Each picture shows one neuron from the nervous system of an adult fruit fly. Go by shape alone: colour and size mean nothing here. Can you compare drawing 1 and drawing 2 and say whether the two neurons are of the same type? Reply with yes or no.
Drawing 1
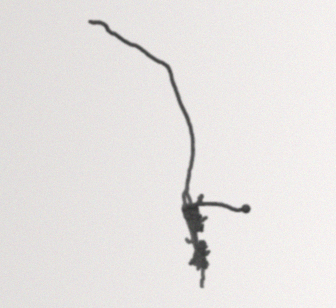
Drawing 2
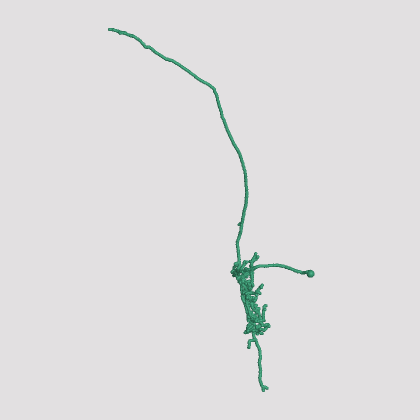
yes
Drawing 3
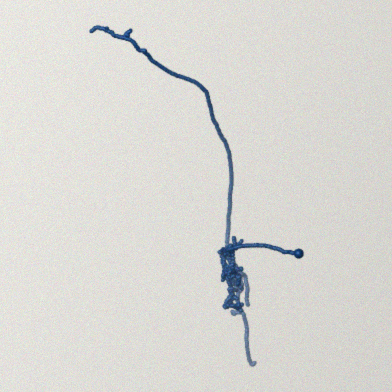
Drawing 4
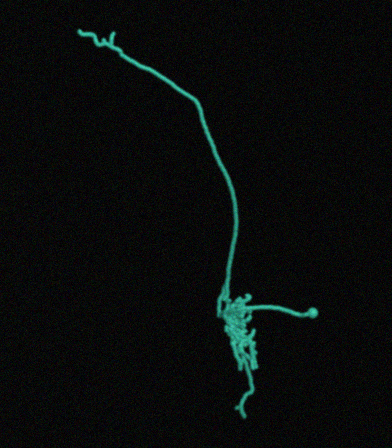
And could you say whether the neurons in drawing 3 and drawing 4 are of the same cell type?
no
